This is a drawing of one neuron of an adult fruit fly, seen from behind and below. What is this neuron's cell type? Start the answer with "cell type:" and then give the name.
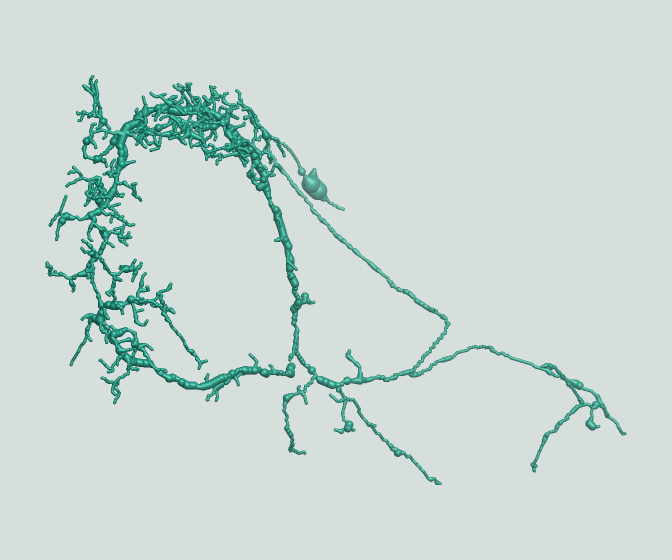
cell type: IN23B031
